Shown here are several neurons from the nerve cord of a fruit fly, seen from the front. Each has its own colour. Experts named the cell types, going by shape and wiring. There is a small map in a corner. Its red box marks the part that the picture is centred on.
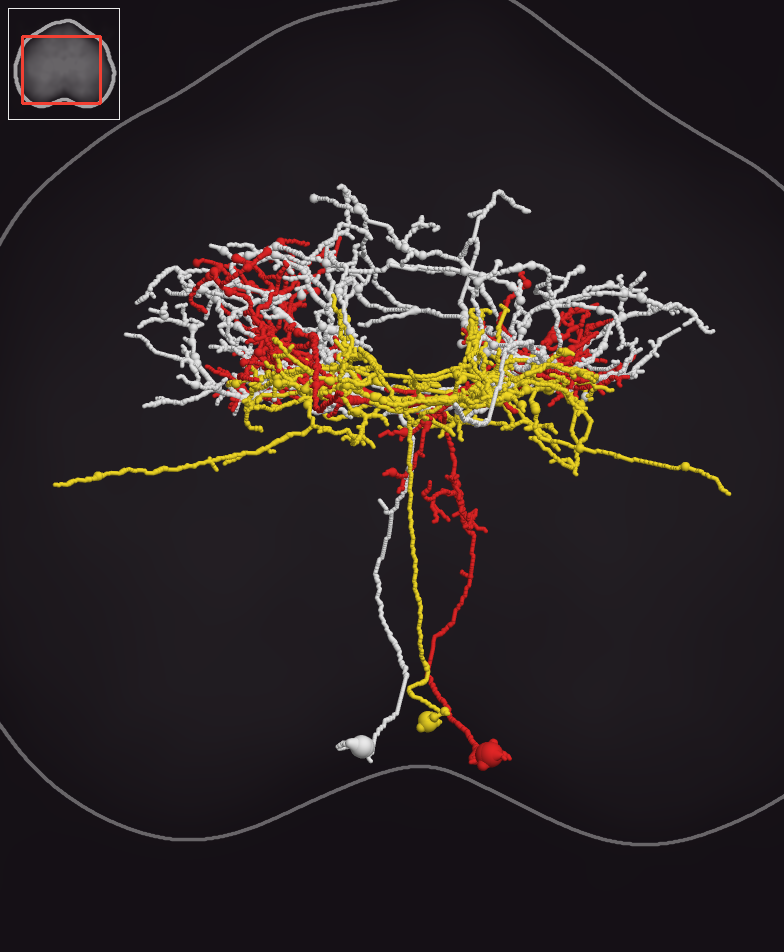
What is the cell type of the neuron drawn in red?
AN06B051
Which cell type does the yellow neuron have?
IN00A053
